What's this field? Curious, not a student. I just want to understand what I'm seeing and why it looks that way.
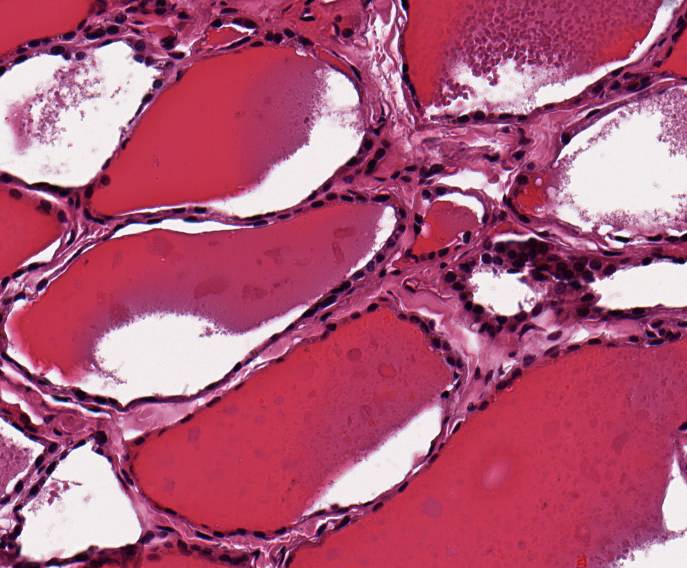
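Thyroid follicle dominates this field. Large, closed, rounded to oval follicles are packed against one another, each lined by a single layer of flattened cells.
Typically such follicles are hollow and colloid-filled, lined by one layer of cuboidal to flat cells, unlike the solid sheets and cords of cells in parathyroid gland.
The lining nuclei are dark and elongated, lying parallel to the follicle wall.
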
